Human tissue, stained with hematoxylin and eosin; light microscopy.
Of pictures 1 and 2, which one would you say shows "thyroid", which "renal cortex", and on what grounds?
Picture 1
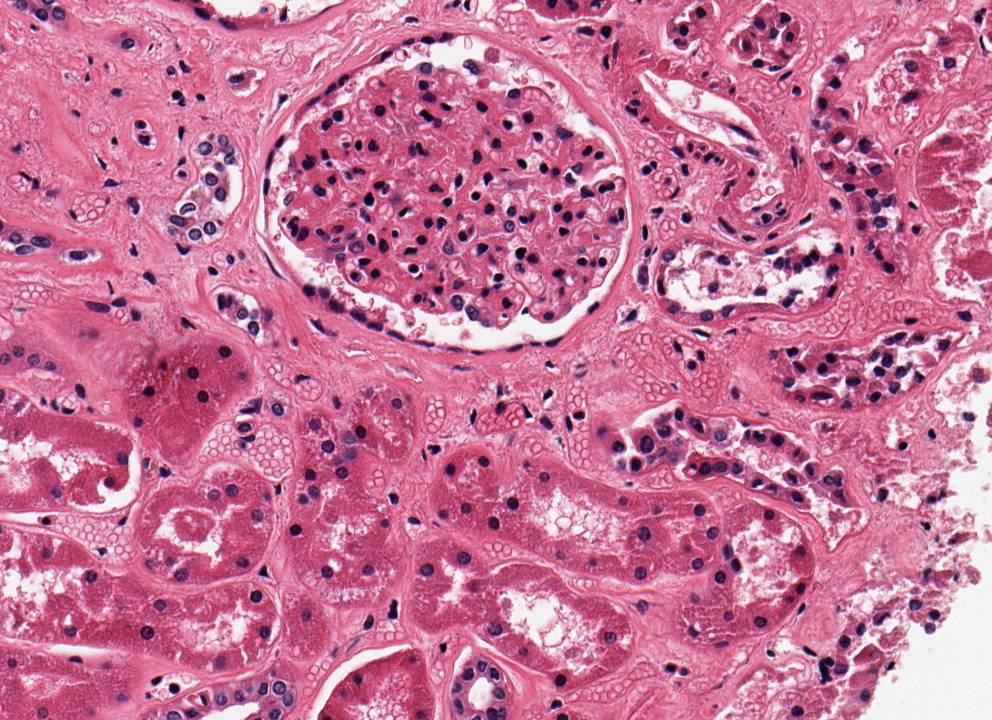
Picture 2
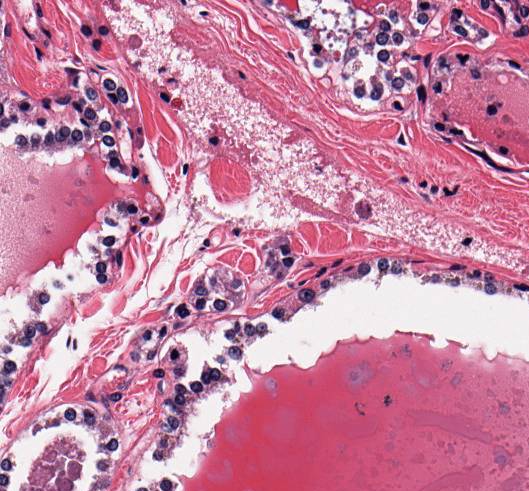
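Renal cortex is shown in picture 1; thyroid is shown in picture 2. The renal cortex contains a single glomerulus in the upper centre, surrounded by cross-cut tubules that fill most of the field. The thyroid consists of rounded spaces filled with homogeneous pink material, the largest occupying the lower right. Tubules in the renal cortex are lined by cuboidal cells with abundant granular eosinophilic cytoplasm and one round, dark nucleus per cell. The thyroid spaces are lined by a single layer of cuboidal epithelial cells with round, dark-staining nuclei. Bands of pink collagen cross the upper half of the thyroid field diagonally, from the upper left toward the right.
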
